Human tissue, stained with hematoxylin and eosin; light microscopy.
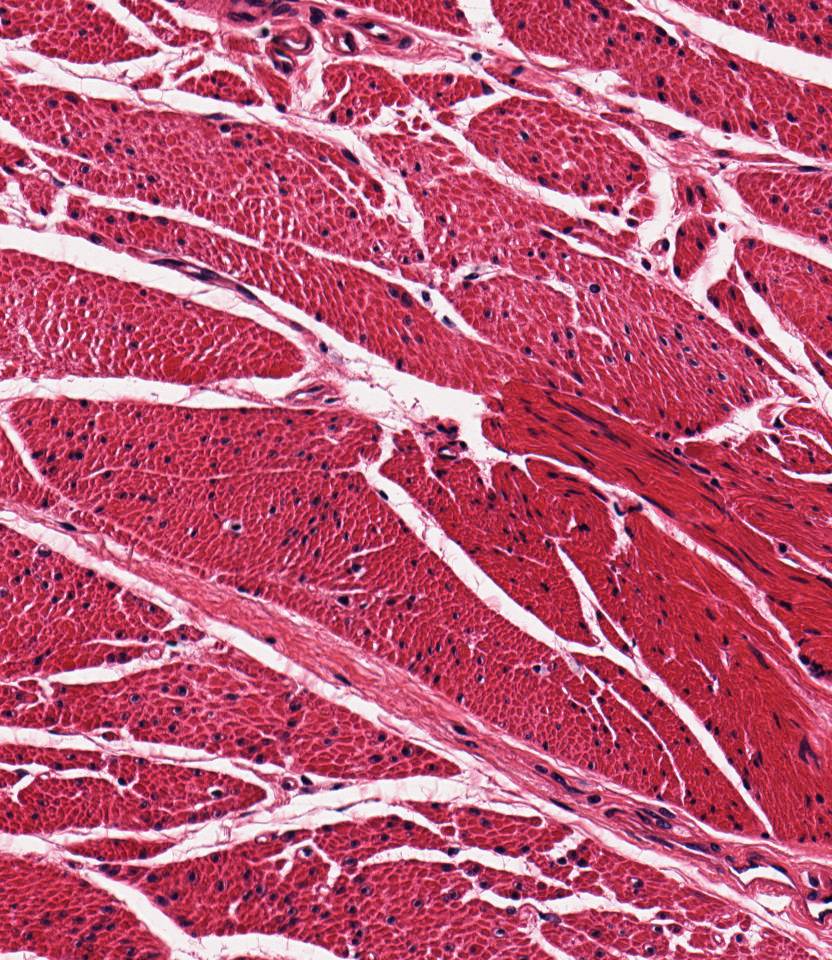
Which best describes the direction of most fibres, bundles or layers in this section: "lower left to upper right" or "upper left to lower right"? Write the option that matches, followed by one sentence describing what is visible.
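Upper left to lower right. The field is filled by bundles of muscle that run diagonally from upper left to lower right.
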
